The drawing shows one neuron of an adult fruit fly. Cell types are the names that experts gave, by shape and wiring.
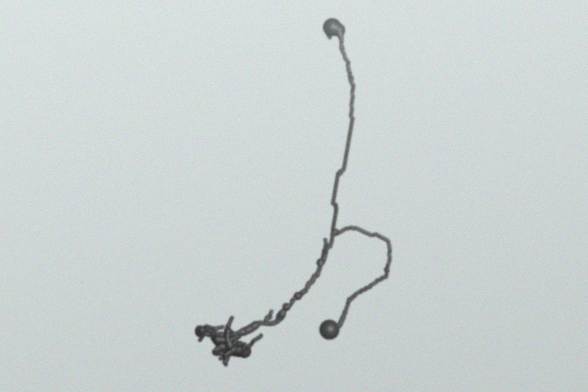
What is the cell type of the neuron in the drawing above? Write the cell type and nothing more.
TuBu08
